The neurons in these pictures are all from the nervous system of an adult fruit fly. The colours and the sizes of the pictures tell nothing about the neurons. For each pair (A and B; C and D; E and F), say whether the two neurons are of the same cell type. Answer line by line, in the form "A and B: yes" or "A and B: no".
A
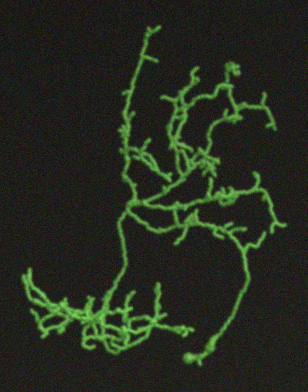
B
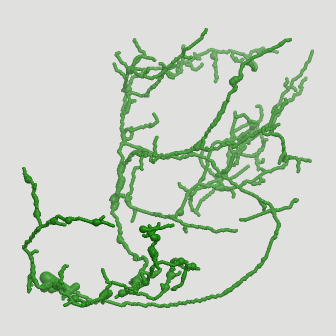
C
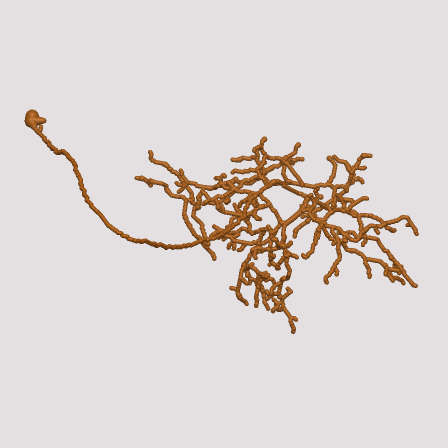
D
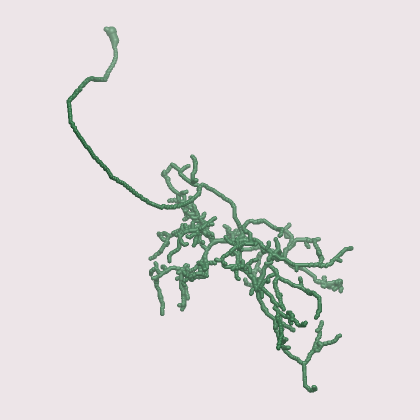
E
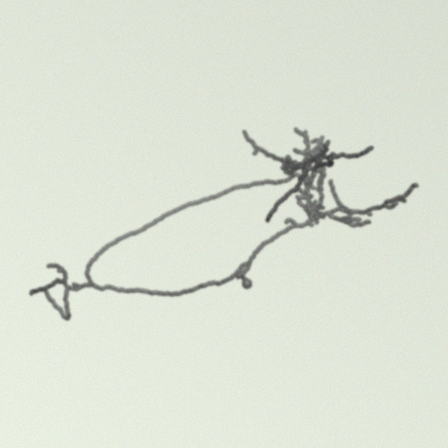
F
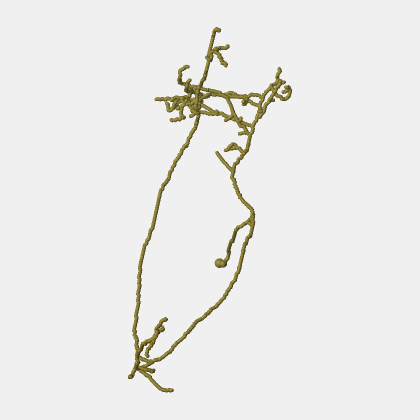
A and B: yes
C and D: yes
E and F: yes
